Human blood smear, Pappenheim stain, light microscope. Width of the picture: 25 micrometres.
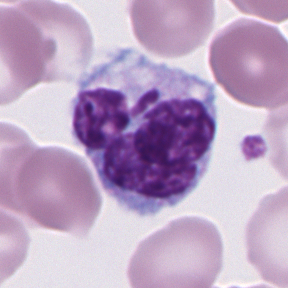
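Monocyte, with a nucleus folded into several lobes separated by deep clefts. Its chromatin is dark purple and coarsely clumped. The cytoplasm is pale greyish-blue and holds only fine, faint granules.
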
